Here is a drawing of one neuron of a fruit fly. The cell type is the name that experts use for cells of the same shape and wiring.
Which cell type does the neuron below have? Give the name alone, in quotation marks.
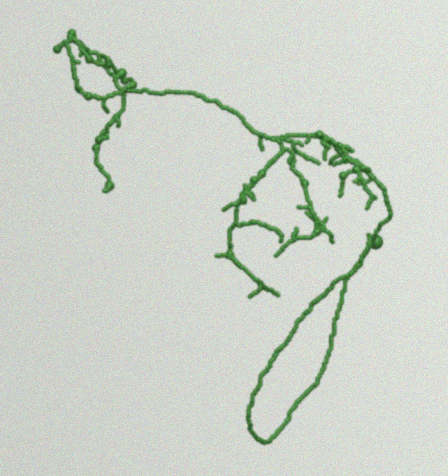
"LHAV5a2_a4"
